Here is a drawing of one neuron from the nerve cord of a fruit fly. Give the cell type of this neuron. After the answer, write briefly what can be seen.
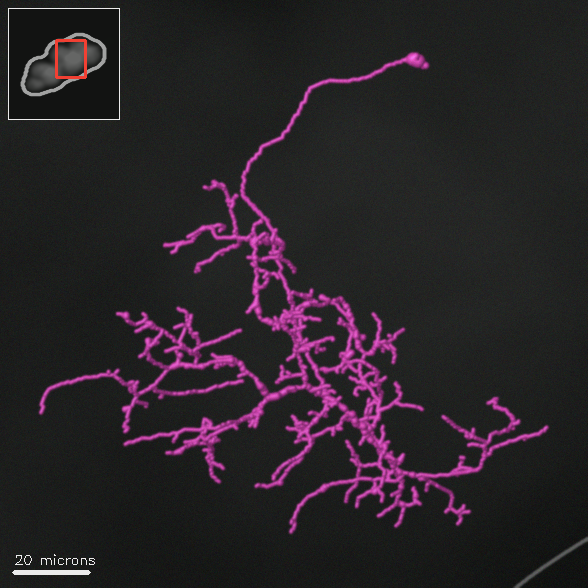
It is of cell type IN00A056. Its broad class is nerve-cord intrinsic neuron. From left to right in the picture it spans about 140 microns. As drawn here it is about as wide as it is tall.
